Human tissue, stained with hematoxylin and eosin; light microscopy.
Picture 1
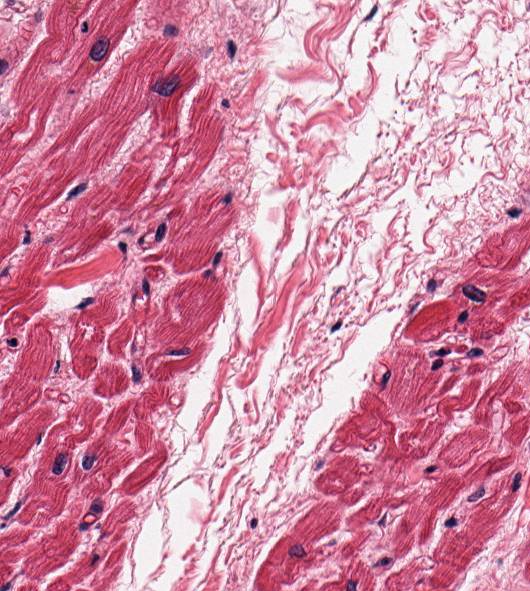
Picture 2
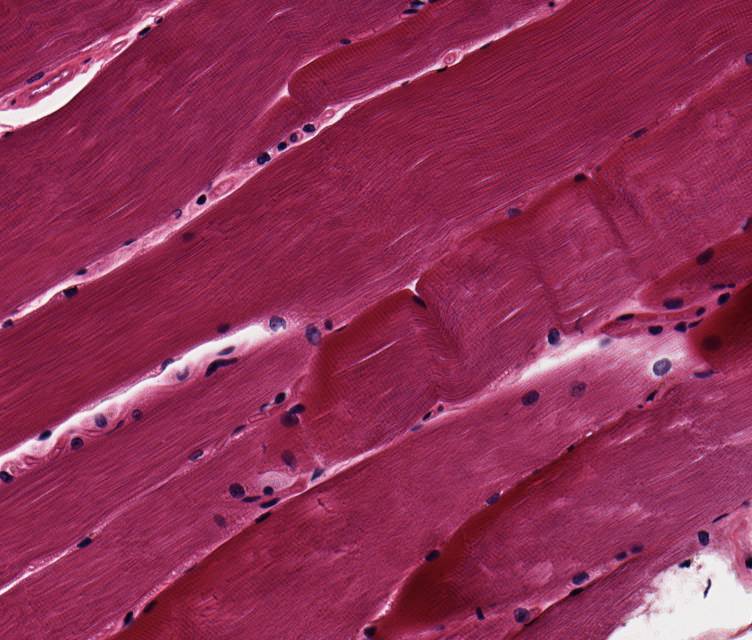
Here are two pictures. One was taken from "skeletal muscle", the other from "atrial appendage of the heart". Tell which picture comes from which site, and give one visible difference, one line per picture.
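The field in picture 1 comes from the atrial appendage of the heart. The nuclei of the muscle fibres are oval and lie centrally within the fibres.
The field in picture 2 comes from the skeletal muscle. The muscle fibre nuclei are small, dark and flattened and lie at the edges of the fibres.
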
